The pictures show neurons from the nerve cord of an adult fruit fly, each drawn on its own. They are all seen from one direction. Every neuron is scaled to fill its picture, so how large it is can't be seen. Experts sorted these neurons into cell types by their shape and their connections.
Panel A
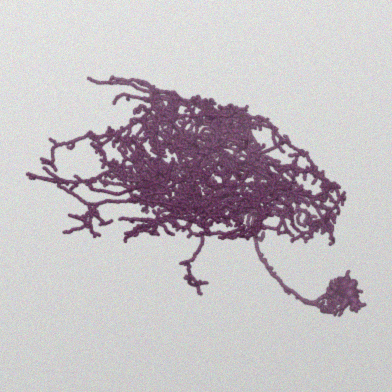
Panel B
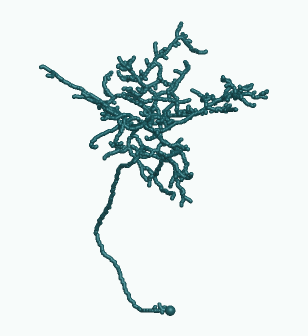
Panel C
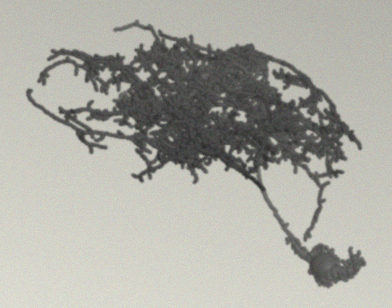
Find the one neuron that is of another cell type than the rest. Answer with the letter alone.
B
